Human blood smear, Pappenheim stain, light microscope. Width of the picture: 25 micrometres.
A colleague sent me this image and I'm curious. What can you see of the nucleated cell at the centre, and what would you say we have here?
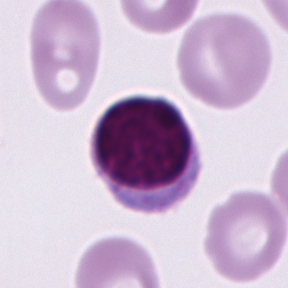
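Along the lower edge of the cell, the cytoplasm forms a narrow crescent of pale blue-violet. The cell surface carries no projections. No nucleoli are visible in the nucleus. Students should record it as a typical lymphocyte.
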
